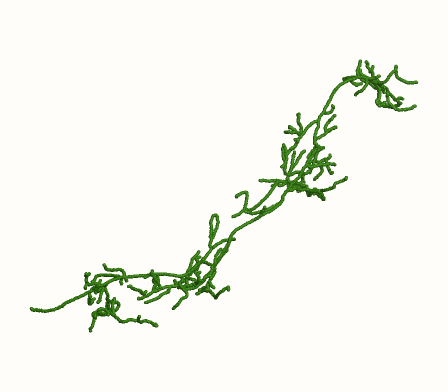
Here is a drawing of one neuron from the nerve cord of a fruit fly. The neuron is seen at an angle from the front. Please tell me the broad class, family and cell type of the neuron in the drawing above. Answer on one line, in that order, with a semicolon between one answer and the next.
descending neuron; DNg; DNg68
